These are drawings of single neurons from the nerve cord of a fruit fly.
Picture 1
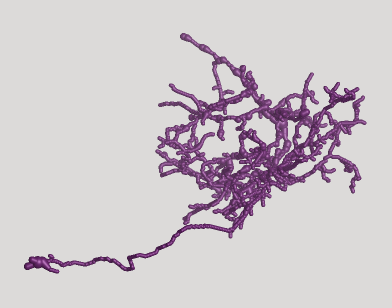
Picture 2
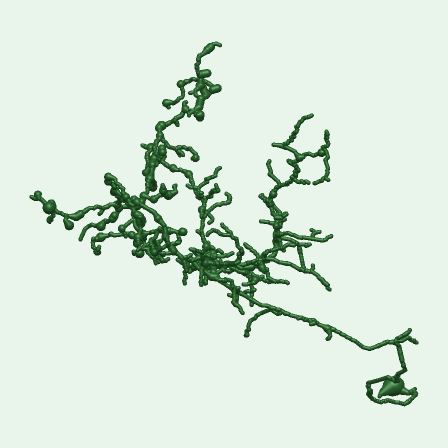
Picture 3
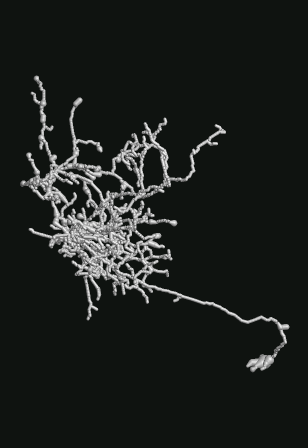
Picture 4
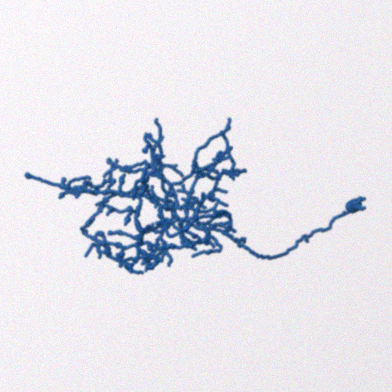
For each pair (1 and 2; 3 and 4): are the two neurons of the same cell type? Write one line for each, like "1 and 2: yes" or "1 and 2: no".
1 and 2: no
3 and 4: yes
